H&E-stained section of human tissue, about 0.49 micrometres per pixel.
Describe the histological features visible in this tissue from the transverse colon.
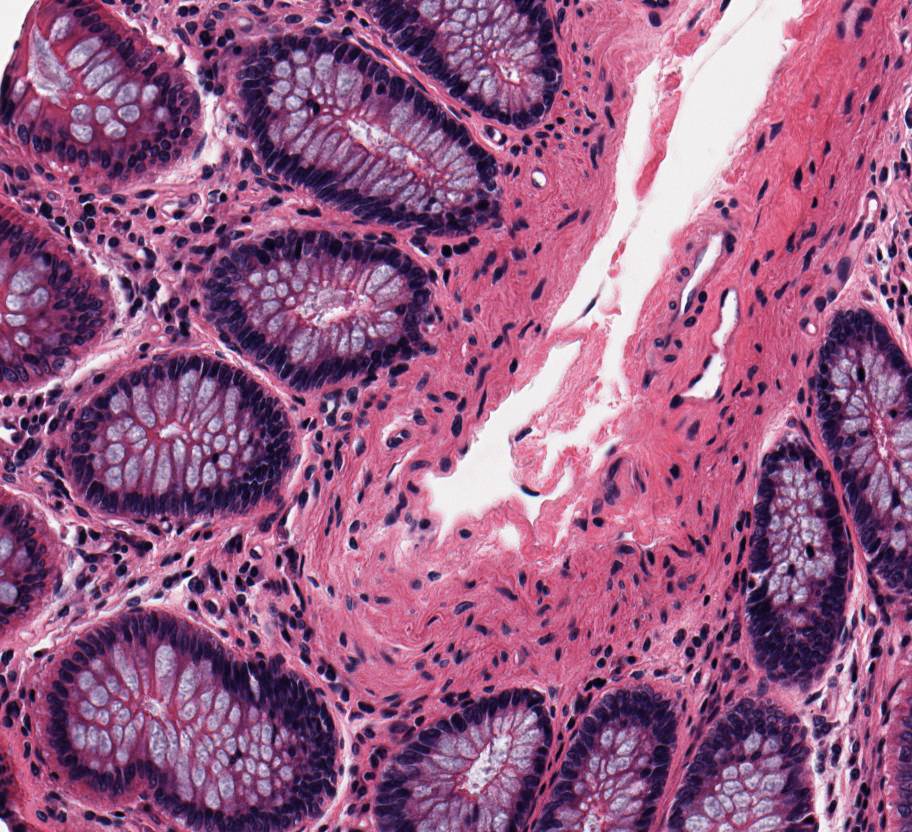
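Crypts in cross section sit along the left, lower and right, with pink stroma between. Each, round to oval, has a small central lumen. One layer of columnar cells lines it, dark elongated nuclei at the basal edge. The stroma holds many small, round, dark nuclei.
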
